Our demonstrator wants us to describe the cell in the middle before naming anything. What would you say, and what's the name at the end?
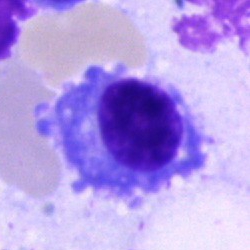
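Many small rounded blebs fringe the irregular cell outline all round. The nucleus lies off-centre, toward the right side of the cell, and the band of cytoplasm is widest on the left side of the nucleus. No distinct purple granules are seen in the cytoplasm. This is a plasma cell.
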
